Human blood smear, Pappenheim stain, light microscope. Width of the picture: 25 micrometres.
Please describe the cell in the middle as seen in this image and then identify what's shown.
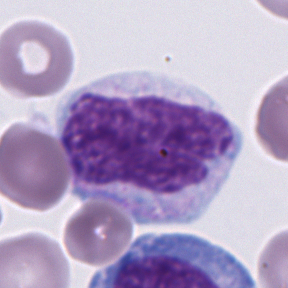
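First, the cell outline is irregular and somewhat angular rather than smoothly round. Second, the nucleus is stretched side to side, with an uneven, slightly bumpy border. Third, the cytoplasm is pale grey-blue and shows no distinct granules. The name of this cell is myelocyte.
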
